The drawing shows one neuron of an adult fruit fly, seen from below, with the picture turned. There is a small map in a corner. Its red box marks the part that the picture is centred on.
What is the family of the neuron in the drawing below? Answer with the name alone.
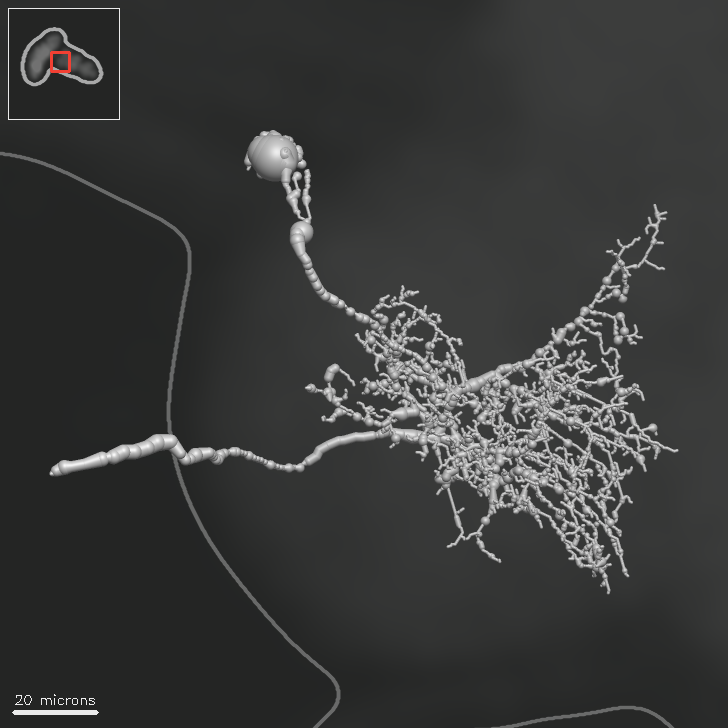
hemilineage 16B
